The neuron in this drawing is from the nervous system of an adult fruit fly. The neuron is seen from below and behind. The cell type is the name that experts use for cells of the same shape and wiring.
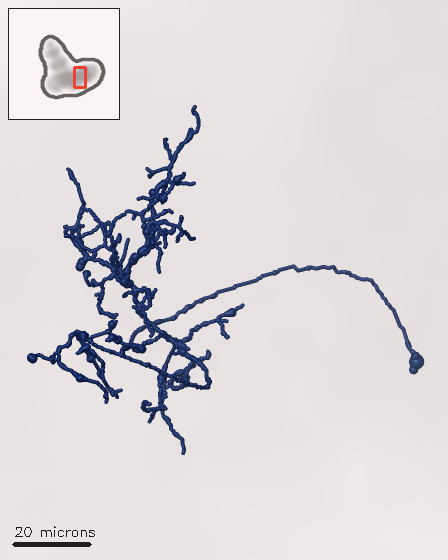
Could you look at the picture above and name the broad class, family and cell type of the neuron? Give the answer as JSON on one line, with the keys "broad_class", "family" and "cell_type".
{"broad_class": "central-brain intrinsic neuron", "family": "hemilineage AOTUv1_ventral", "cell_type": "PS022"}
